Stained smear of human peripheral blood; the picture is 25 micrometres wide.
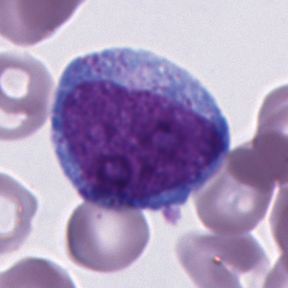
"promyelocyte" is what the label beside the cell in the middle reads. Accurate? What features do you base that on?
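Those pale rounded nucleolar areas in the nucleus go with promyelocyte and against basophil.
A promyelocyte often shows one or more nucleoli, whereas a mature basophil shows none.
The blue cytoplasm goes with promyelocyte as well.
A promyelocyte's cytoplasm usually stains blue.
The nucleus measures about 15 by 11 micrometres and fills about 70% of the cell's area, which suits promyelocyte.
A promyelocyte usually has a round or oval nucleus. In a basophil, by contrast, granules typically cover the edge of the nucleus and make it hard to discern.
The red cell touching the lower edge says nothing either way. So promyelocyte fits.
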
